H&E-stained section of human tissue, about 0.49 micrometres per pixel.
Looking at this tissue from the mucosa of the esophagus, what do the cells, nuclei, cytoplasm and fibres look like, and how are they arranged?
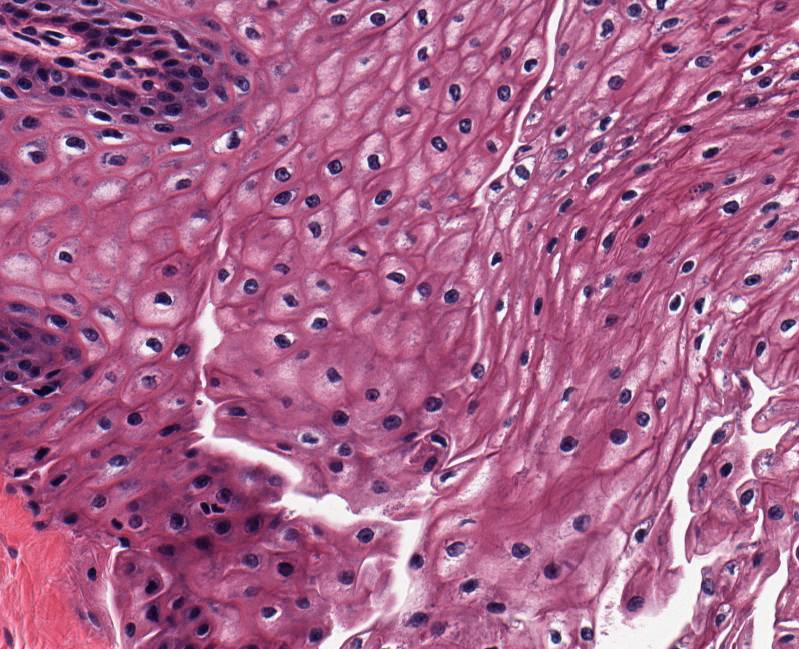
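Stratified squamous epithelium almost fills the field, basal side left, superficial layers right. Most cells are large and polygonal, with abundant pale pink cytoplasm, distinct borders and a single central round nucleus. Many show a clear perinuclear halo. Rightward, cells flatten and elongate, keeping their nuclei.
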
